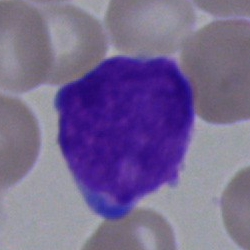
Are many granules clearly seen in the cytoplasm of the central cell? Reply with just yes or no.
No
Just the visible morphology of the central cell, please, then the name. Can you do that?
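This cell has an irregular, somewhat angular outline rather than a smoothly round one. Its nucleus fills almost the whole cell, and the scant cytoplasm shows mainly as a small blue rim at the lower edge. It is a blast.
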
